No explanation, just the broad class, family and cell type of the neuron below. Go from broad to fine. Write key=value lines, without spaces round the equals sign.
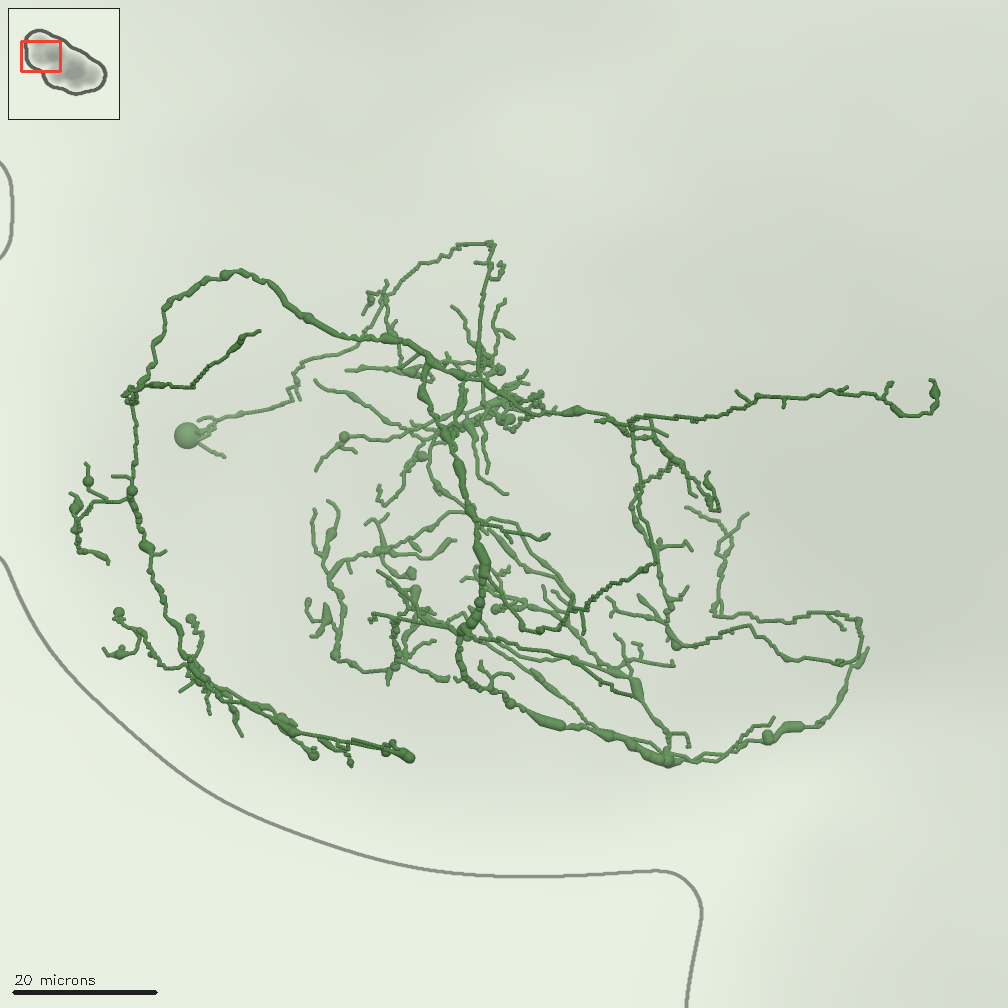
broad_class=nerve-cord intrinsic neuron
family=hemilineage 04B
cell_type=IN04B076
